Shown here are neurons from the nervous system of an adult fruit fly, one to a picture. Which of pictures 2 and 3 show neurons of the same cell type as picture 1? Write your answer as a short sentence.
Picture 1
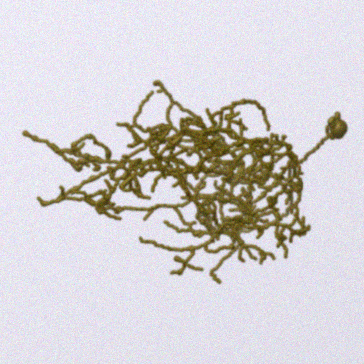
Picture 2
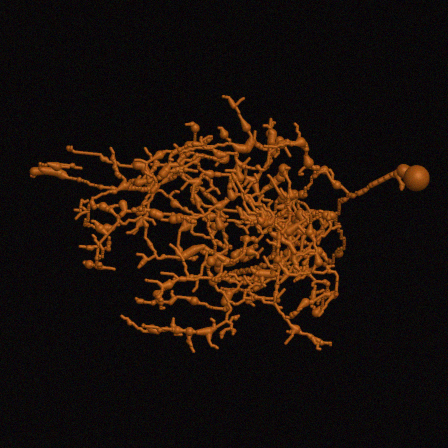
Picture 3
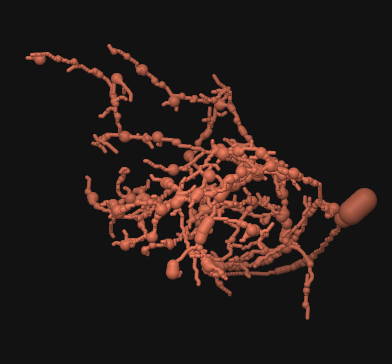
Picture 2 is of the same cell type.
